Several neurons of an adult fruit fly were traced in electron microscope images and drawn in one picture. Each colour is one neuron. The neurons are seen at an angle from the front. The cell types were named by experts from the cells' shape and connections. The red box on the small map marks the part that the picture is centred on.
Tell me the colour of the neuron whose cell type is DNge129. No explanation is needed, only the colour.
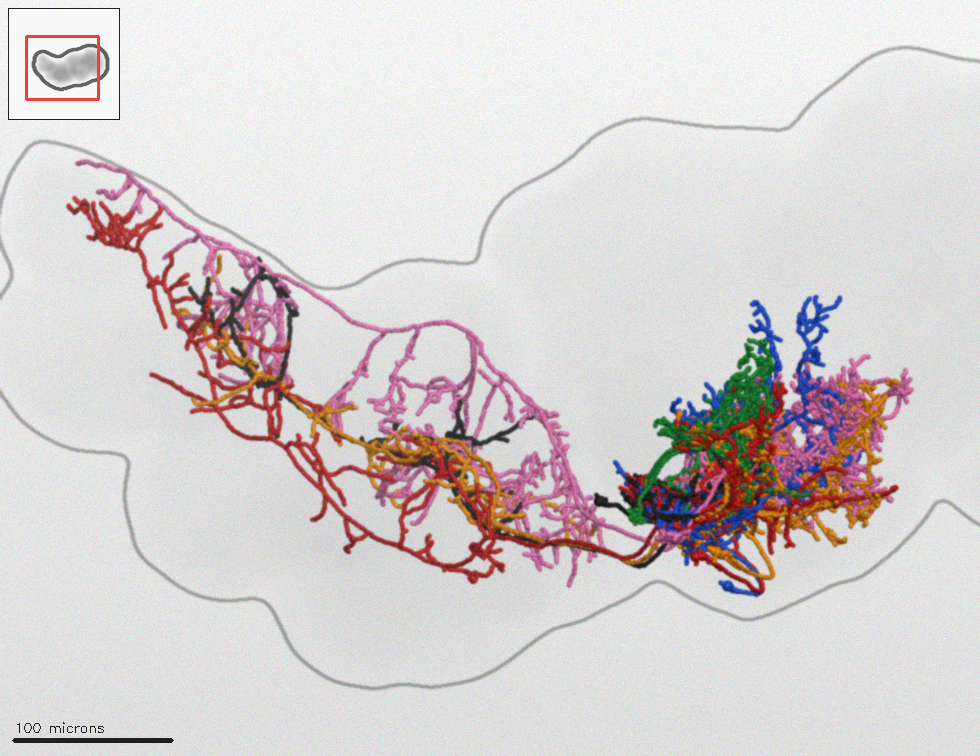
orange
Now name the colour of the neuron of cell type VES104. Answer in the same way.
green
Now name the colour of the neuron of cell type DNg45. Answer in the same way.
black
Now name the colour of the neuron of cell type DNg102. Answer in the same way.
red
